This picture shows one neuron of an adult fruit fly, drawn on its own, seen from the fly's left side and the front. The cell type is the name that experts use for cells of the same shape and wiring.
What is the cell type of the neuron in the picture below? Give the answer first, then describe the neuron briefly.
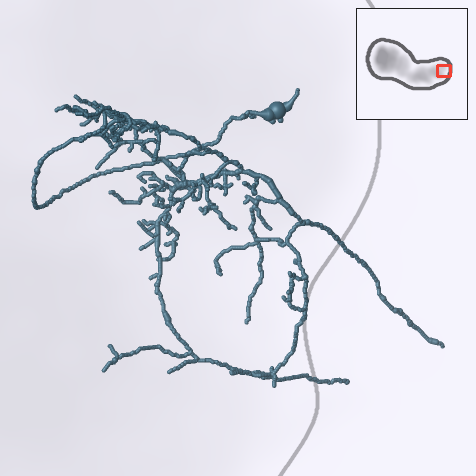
It is of cell type Tr flexor MN. This is a motor neuron of the nerve cord. Its cell body lies at the top of the picture. The picture shows dozens of branch ends.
